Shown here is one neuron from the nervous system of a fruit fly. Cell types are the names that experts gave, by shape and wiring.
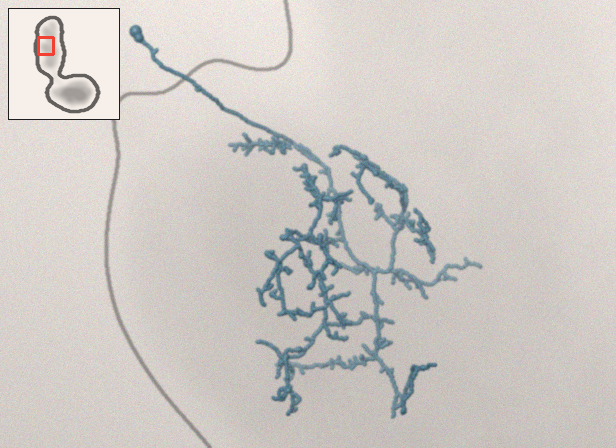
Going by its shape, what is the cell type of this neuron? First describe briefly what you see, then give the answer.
The cell body is at the upper left of the picture. The picture shows dozens of branch ends. Its broad class is nerve-cord intrinsic neuron. It is of cell type IN21A080.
